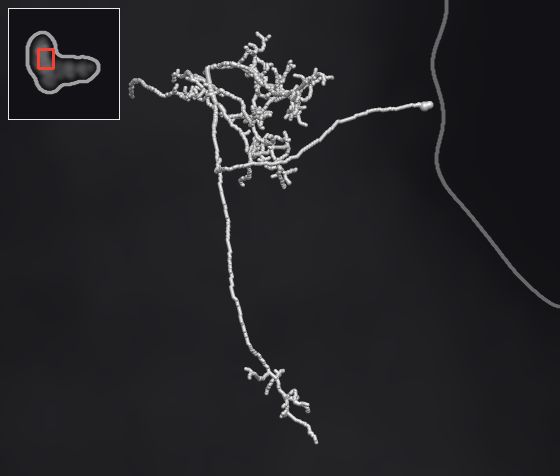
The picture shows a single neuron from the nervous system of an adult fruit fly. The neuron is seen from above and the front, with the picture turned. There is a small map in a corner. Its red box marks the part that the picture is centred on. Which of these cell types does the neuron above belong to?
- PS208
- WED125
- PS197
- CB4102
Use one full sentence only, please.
In the scheme of cell types, this neuron is CB4102.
